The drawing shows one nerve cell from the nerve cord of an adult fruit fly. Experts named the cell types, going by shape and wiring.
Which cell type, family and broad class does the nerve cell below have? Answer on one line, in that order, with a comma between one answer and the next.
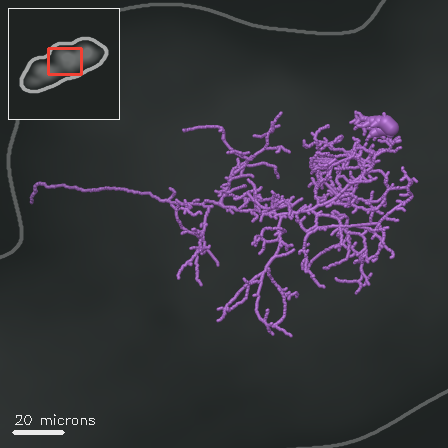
MNml78, hemilineage 15B, motor neuron of the nerve cord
